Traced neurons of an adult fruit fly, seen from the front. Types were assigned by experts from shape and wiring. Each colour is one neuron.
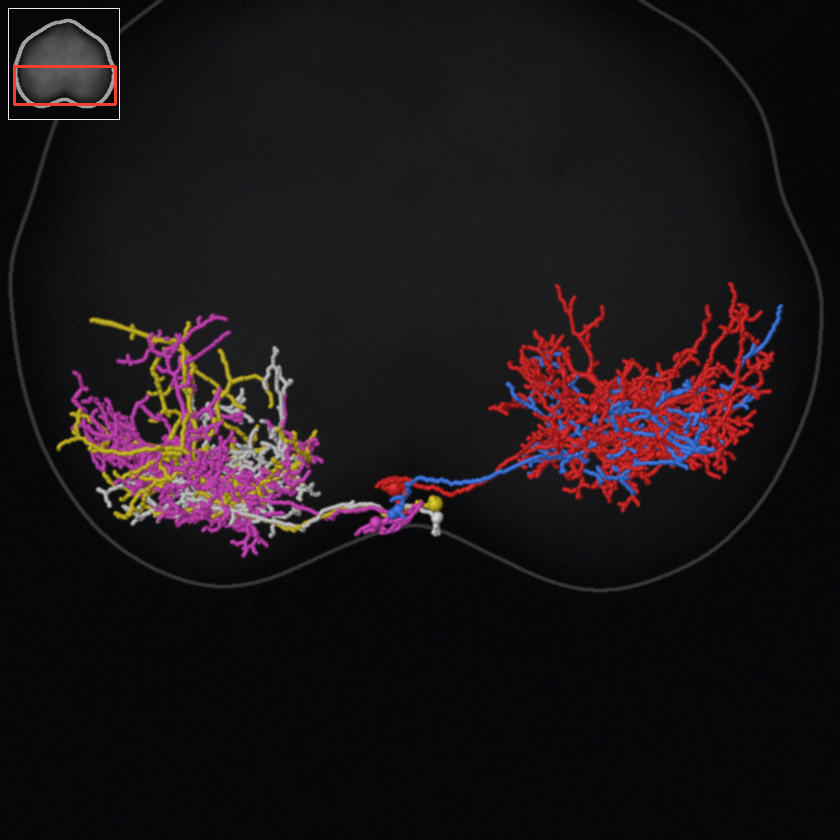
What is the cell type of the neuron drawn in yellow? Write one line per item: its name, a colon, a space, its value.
cell type: IN13B032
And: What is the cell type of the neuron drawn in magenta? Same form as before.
cell type: IN13B018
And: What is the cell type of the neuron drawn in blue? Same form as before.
cell type: IN13B065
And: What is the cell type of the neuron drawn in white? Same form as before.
cell type: IN13B042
